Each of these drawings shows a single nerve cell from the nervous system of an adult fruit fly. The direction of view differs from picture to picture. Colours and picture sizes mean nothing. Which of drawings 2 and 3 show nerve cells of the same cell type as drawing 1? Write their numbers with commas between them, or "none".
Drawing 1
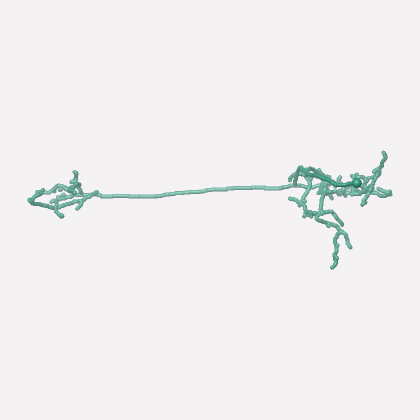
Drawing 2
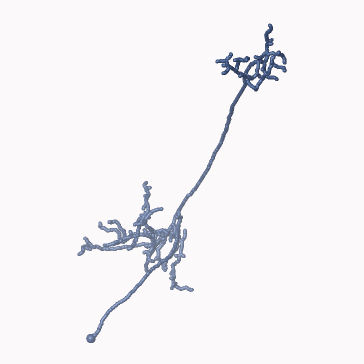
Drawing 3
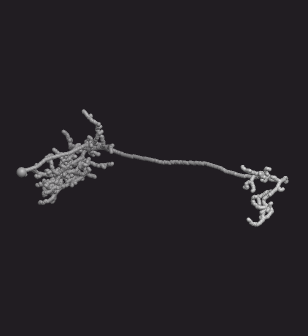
2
